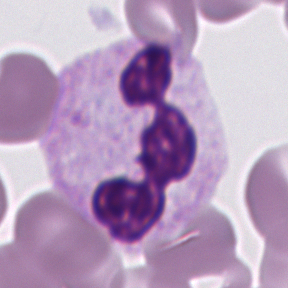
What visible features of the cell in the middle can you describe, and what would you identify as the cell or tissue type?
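Three lobes, joined one after another in a chain, make up the nucleus, and the chain runs from top to bottom in an S-shaped curve. The chromatin is dark purple and coarsely clumped. Cytoplasm is plentiful and pale pinkish-lilac. This is a segmented neutrophil.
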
